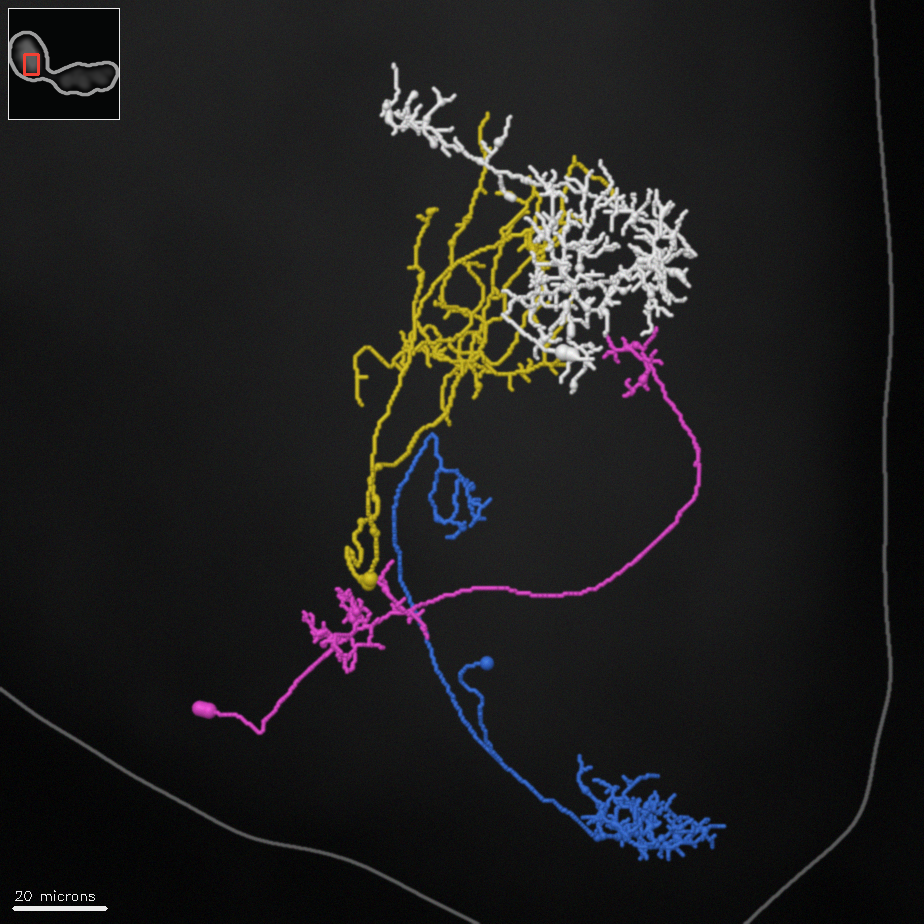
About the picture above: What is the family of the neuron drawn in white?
Tm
